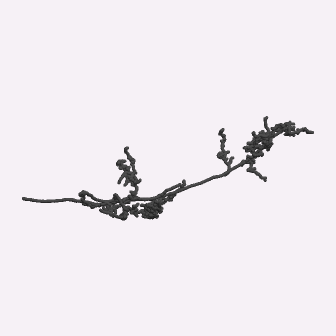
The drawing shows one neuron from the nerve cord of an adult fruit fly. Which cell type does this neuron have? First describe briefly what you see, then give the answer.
In this view it is more than twice as wide as it is tall. It is an ascending neuron. The cell type is AN05B040.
